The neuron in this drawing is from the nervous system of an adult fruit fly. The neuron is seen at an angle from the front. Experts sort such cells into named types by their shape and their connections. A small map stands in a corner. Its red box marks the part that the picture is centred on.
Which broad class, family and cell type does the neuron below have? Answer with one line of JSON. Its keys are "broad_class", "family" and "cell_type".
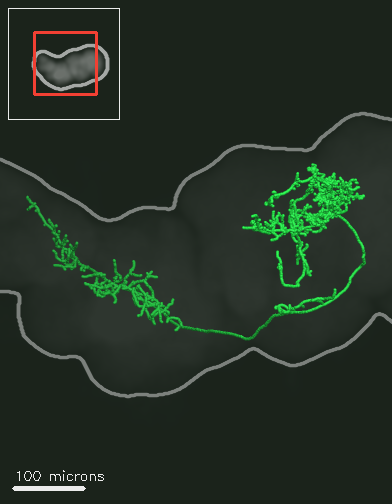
{"broad_class": "descending neuron", "family": "hemilineage PSp3", "cell_type": "DNp49"}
